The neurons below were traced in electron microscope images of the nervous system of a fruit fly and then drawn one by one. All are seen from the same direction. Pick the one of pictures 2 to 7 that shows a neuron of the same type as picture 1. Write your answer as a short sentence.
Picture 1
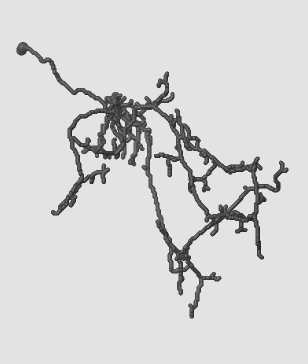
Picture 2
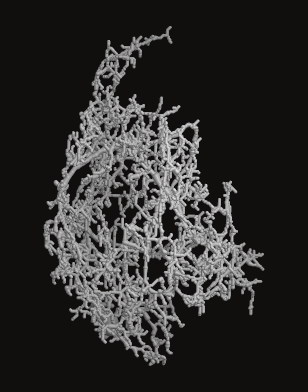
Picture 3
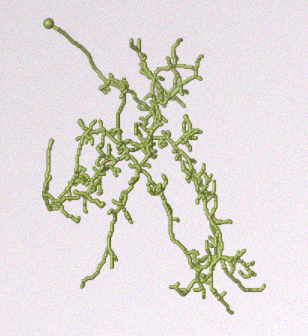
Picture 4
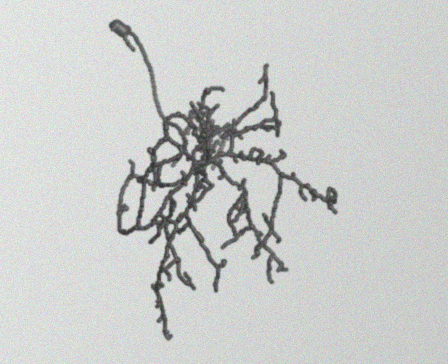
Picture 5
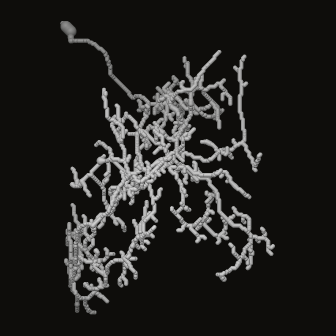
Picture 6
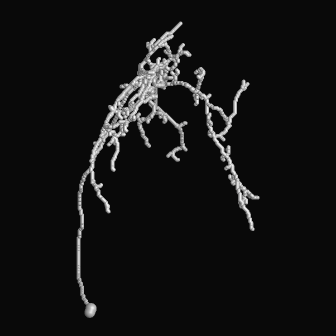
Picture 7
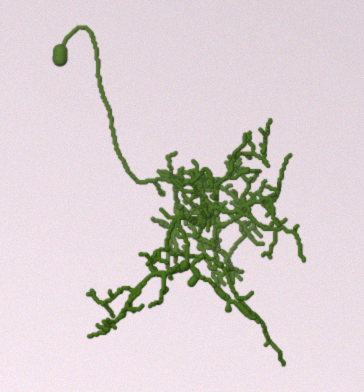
Picture 7 shows a neuron of the same cell type.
